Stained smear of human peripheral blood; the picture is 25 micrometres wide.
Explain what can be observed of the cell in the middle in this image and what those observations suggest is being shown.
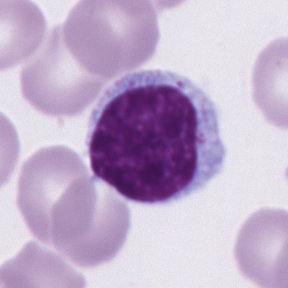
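Looking at the outline first, I see it is round and smooth, without any surface projections. The cytoplasm is pale blue, and I can pick out a few scattered fine reddish granules in it. I find no vacuoles anywhere in that cytoplasm. The cell is a large granular lymphocyte.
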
